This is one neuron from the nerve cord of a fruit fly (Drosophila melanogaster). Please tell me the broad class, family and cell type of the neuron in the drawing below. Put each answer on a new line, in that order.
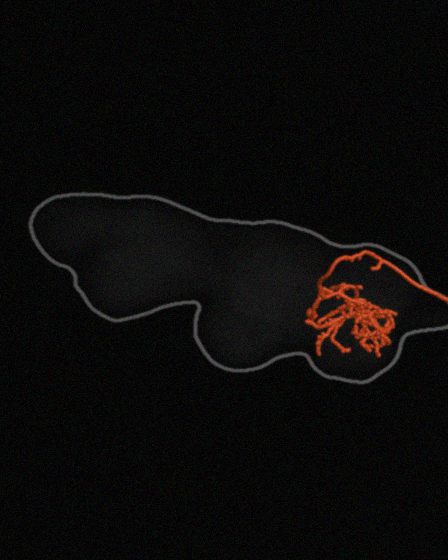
ascending neuron
hemilineage 19B
AN19B044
